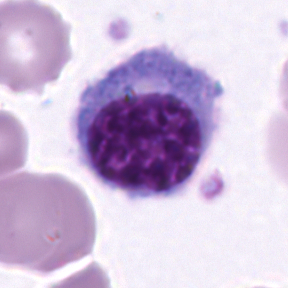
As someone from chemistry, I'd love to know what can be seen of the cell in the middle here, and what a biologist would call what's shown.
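Its outline is slightly irregular rather than smoothly round. Within it lies a round nucleus, free of any indentation or lobes. Just above the nucleus, the cytoplasm holds a pale, clear area, and no distinct coarse granules appear in it. This is a plasma cell.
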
